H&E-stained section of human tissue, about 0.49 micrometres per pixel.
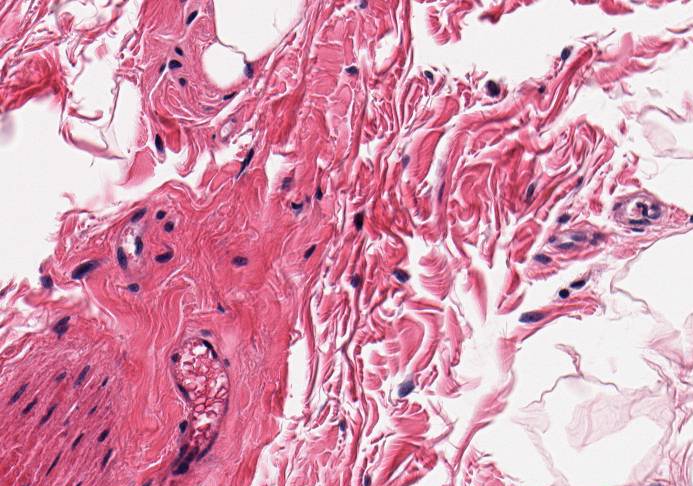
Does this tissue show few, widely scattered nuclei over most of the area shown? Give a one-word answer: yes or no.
Yes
